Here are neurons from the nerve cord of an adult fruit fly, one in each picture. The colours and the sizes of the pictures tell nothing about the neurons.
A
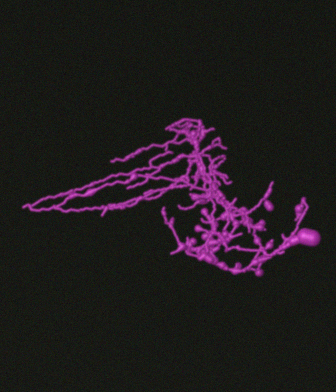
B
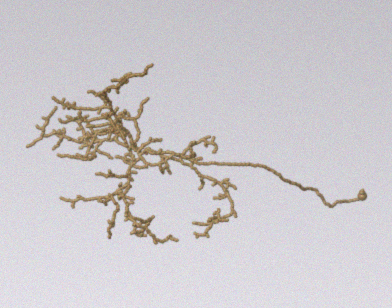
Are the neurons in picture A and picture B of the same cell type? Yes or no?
no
